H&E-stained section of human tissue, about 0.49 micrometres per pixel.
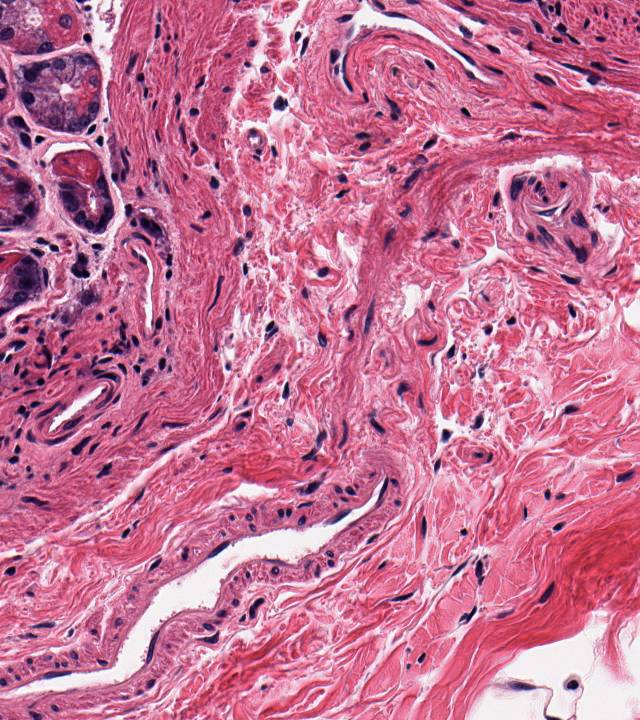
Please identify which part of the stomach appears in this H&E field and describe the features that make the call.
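What you are looking at is dense connective tissue. Most of the field is dense pink fibrous tissue, its collagen fibres wavy and its nuclei mostly elongated and dark.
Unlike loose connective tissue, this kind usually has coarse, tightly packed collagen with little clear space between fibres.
A long, narrow slit-like lumen crosses the lower left diagonally.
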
